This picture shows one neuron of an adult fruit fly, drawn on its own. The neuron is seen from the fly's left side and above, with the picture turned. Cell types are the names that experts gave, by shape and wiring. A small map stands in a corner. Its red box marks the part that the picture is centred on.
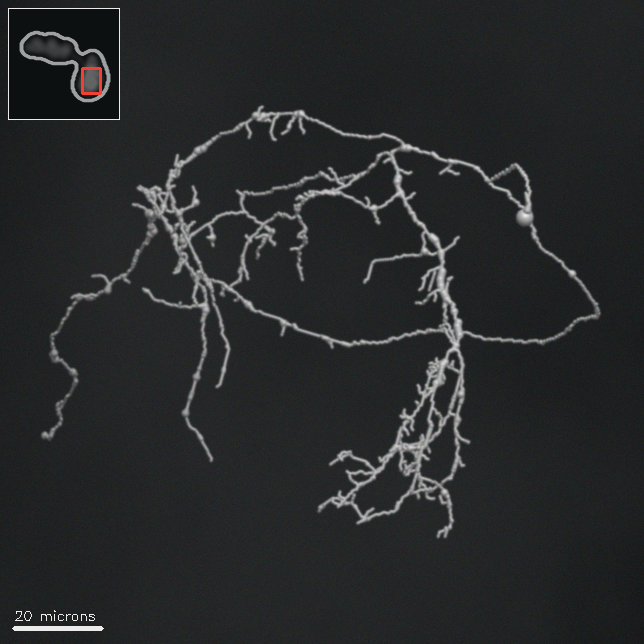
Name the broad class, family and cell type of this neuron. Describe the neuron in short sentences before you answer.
From left to right in the picture it spans about 130 microns. The picture shows dozens of branch ends. Its broad class is central-brain intrinsic neuron. Its family is hemilineage SLPav1_medial. It is of cell type PLP067.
